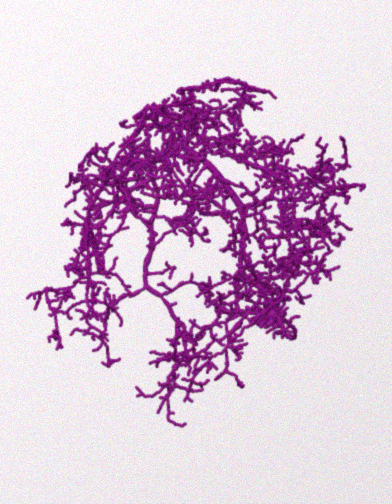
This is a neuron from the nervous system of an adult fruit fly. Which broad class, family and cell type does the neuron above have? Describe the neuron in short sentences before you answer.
The picture shows more than a hundred branch ends. In this view it is about as wide as it is tall. This is a nerve-cord intrinsic neuron. Its family is hemilineage 21A. The cell type is IN21A004.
